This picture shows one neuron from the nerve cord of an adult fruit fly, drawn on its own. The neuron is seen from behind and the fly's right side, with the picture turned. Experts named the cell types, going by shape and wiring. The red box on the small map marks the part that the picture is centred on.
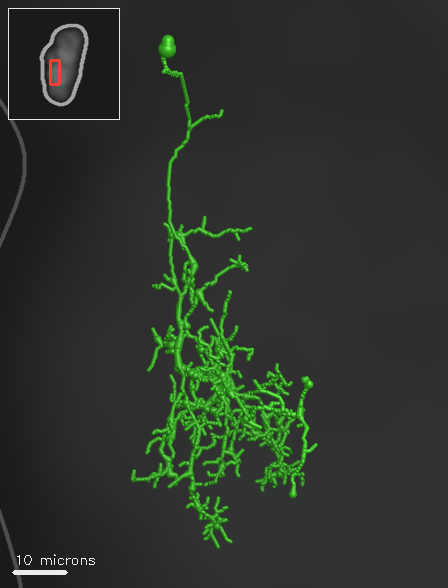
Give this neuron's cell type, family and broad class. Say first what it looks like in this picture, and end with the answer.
By the scale bar it is about 100 microns tall in this view. The picture shows dozens of branch ends. The cell type is IN20A.22A052. The family is hemilineage 20A.22A. This is a nerve-cord intrinsic neuron.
